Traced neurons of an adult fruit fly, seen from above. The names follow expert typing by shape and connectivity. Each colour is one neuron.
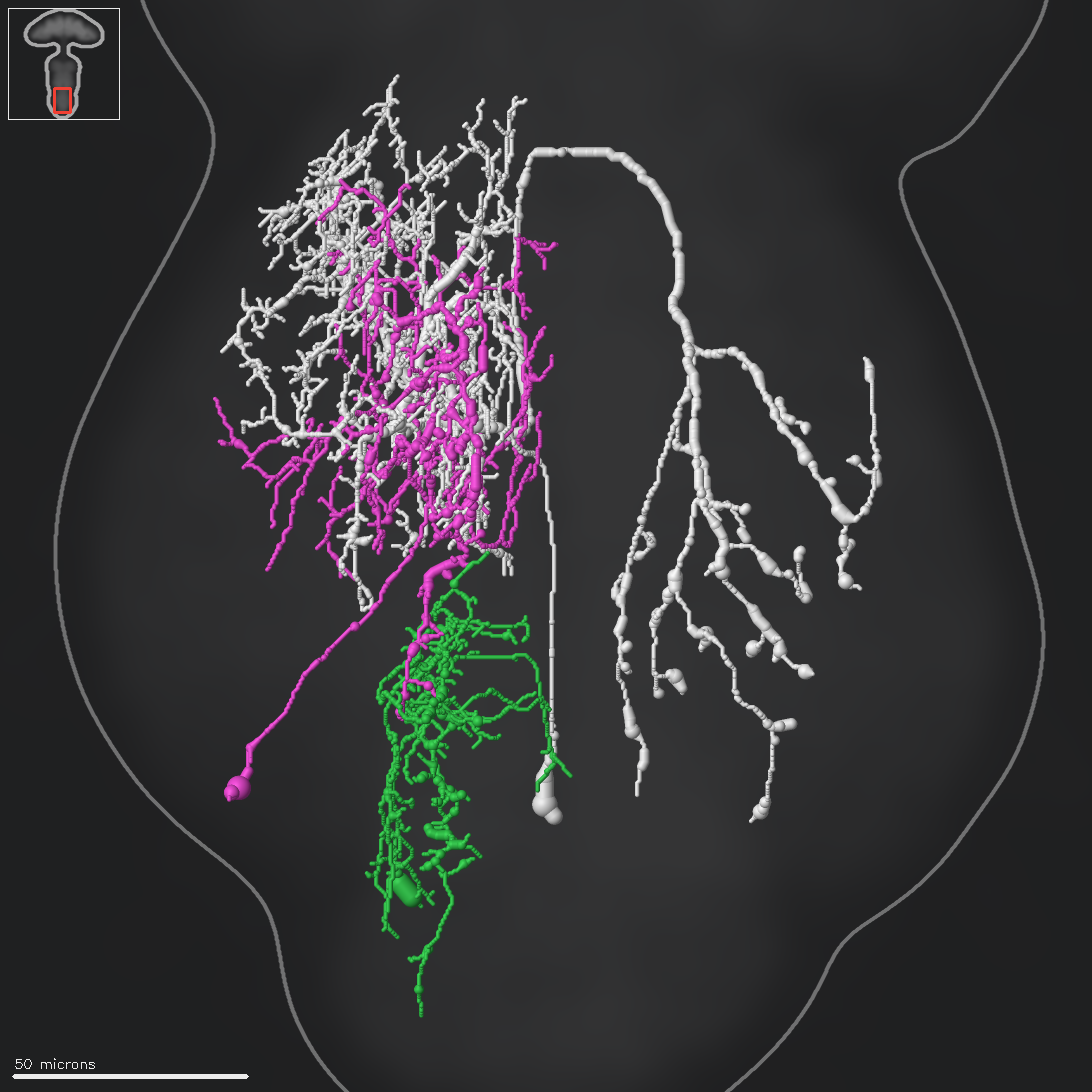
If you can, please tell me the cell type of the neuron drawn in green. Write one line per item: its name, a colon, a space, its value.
cell type: INXXX402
